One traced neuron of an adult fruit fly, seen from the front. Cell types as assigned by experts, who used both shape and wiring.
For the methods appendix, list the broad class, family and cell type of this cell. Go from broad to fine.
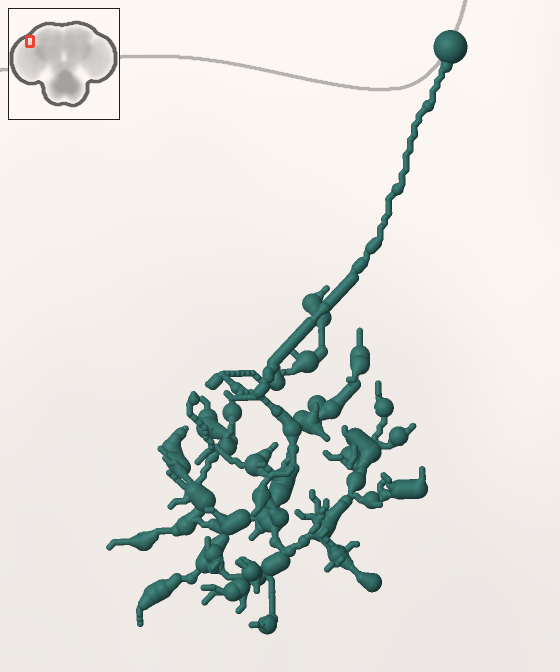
optic-lobe intrinsic neuron; Dm; Dm15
